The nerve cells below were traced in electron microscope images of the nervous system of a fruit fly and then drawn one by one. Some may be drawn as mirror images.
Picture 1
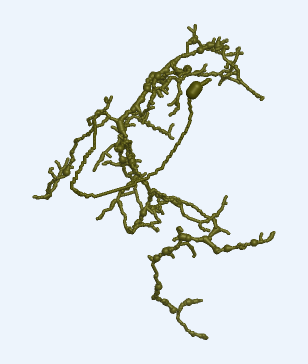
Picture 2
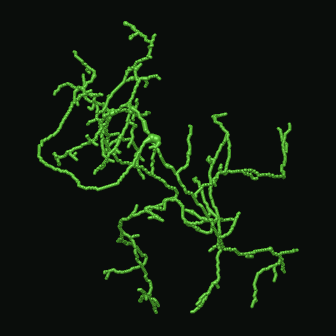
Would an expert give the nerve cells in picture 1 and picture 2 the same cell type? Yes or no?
no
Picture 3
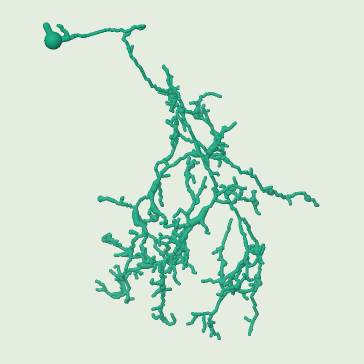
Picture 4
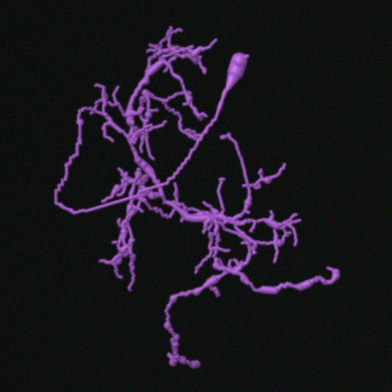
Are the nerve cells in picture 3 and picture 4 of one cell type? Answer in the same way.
no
